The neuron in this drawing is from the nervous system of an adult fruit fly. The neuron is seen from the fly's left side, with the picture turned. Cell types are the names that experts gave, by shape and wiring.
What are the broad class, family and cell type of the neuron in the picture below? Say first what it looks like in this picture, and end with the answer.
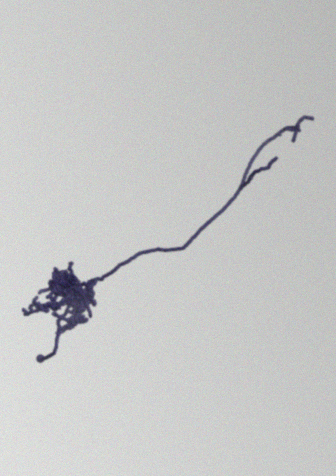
The cell body is at the lower left of the picture. As drawn here it is about as wide as it is tall. Its broad class is descending neuron. The family is DNg. It is of cell type DNg52.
